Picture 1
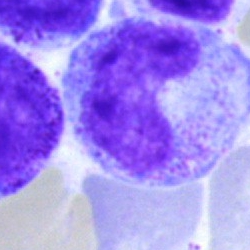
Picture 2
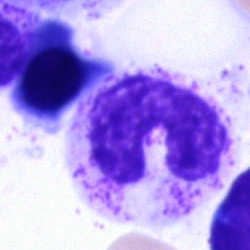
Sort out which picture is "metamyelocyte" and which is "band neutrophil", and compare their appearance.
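Picture 1: metamyelocyte. Picture 2: band neutrophil. Nucleus: picture 1 indented on the right, kidney-shaped; picture 2 curved into a horseshoe opening downward.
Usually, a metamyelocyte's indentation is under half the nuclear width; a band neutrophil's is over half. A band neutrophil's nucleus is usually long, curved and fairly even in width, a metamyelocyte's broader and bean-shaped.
Cytoplasm: pale blue in picture 1; pale, faintly pinkish-lilac in picture 2. Both: chromatin clumped into darker and lighter patches (dark purple in picture 1, coarse in picture 2); fine pink-purple granules scattered through the cytoplasm.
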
